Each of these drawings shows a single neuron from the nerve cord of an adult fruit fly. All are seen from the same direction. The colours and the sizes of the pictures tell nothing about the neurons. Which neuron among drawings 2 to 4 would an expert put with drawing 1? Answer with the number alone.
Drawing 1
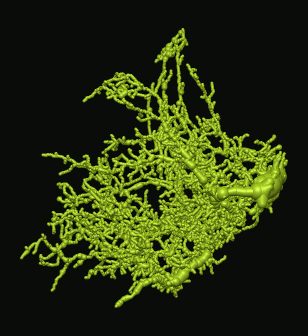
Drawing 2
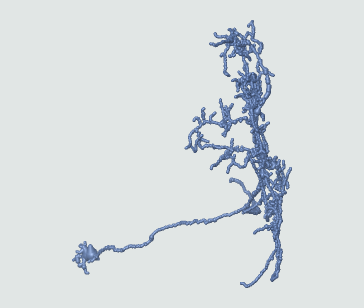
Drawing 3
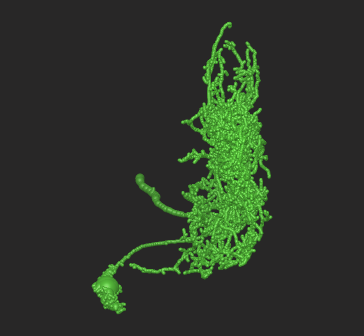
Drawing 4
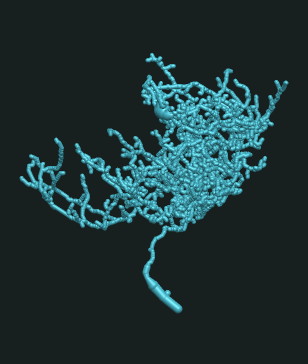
4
